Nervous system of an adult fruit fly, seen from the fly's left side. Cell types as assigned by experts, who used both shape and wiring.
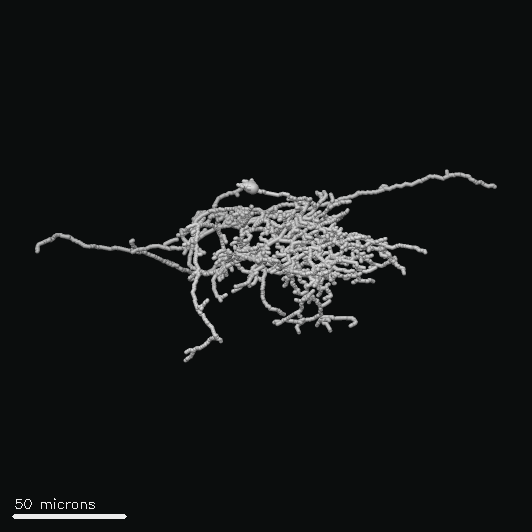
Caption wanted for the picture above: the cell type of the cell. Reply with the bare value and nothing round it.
INXXX121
